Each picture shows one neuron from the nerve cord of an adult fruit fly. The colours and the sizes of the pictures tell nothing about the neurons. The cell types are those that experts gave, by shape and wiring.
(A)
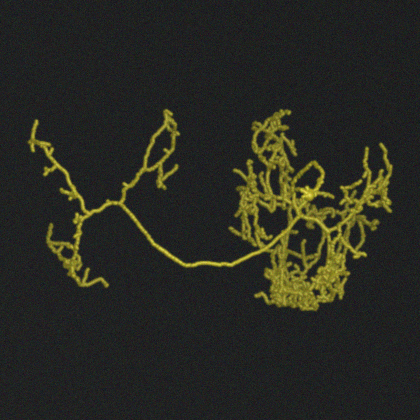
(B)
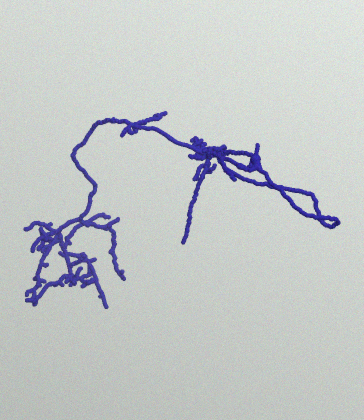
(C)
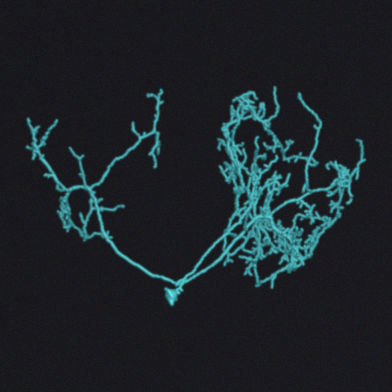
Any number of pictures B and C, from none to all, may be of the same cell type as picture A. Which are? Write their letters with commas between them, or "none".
C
